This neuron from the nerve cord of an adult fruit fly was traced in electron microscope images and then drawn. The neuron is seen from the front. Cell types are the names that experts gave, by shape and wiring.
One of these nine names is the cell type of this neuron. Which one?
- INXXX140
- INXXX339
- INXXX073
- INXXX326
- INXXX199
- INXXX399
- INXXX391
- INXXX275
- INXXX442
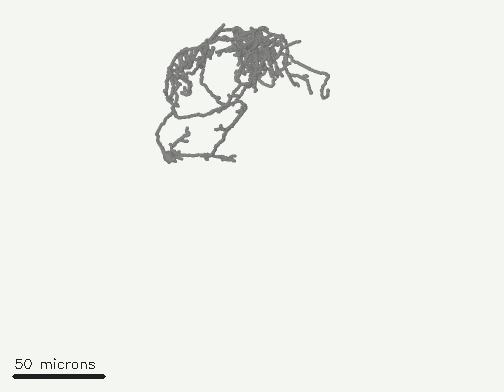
INXXX326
